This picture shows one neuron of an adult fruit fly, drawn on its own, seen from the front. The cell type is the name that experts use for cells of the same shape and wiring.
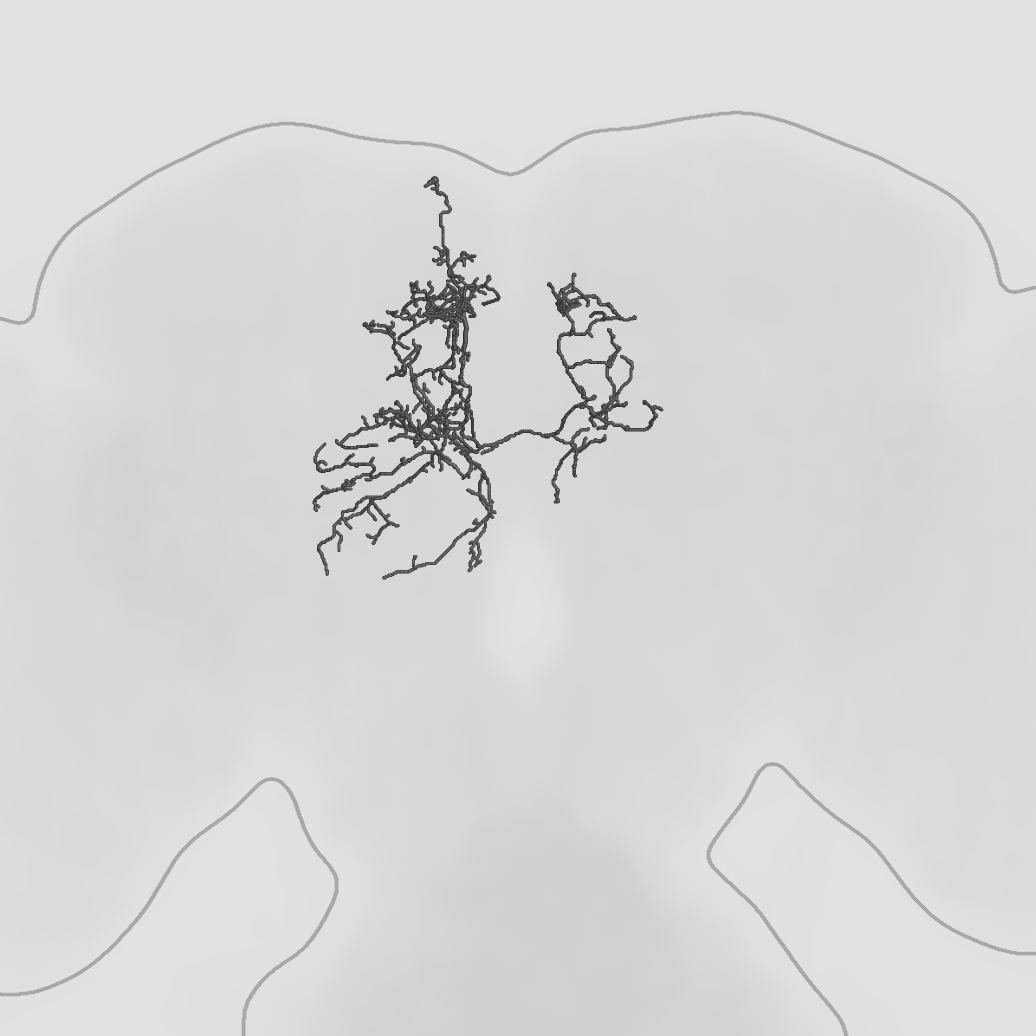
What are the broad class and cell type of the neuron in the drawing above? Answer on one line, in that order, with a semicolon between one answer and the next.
central-brain intrinsic neuron; CRE005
